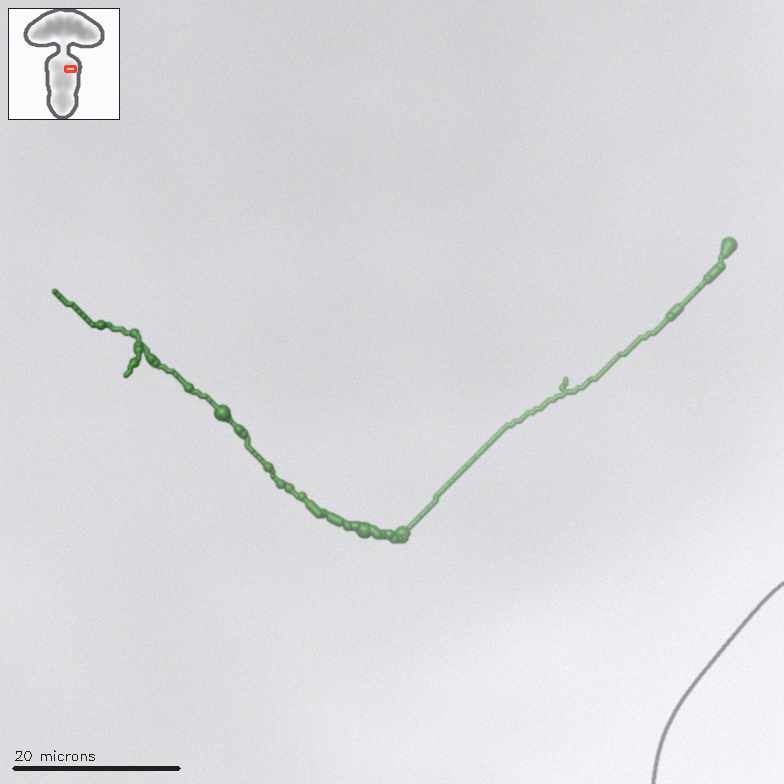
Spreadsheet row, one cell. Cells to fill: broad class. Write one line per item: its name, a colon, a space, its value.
broad class: sensory neuron entering the nerve cord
